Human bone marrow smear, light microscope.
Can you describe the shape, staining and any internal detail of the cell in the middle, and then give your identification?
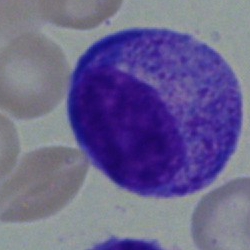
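Looking at the outline first: round to slightly oval, and smooth. The cytoplasm is plentiful and lies mainly on the upper right side of the nucleus. It is filled with many small purple granules, and I find no vacuoles in it. So this is a promyelocyte.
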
